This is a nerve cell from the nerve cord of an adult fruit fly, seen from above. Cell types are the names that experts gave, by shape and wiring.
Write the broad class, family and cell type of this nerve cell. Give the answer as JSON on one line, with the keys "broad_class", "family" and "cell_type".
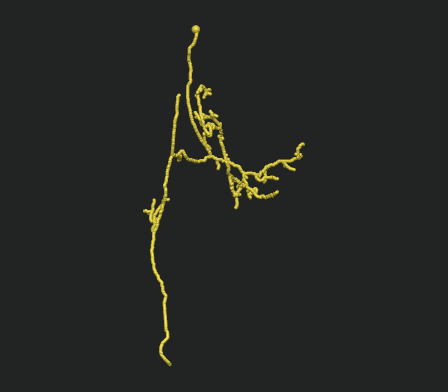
{"broad_class": "ascending neuron", "family": "hemilineage 10B", "cell_type": "AN10B061"}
